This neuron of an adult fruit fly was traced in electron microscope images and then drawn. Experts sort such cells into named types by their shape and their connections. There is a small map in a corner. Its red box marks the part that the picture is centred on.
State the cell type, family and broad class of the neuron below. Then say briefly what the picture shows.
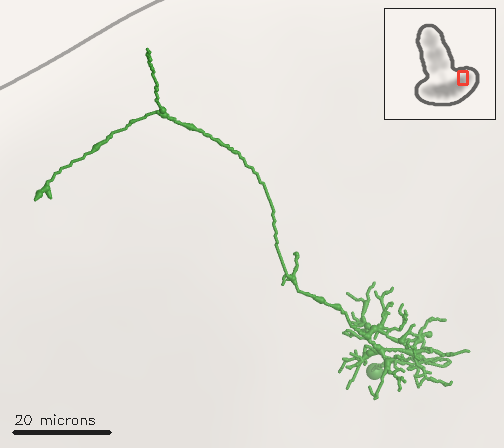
Its cell type is TmY3. The family is TmY. It is an optic-lobe intrinsic neuron. Its cell body lies at the lower right of the picture. By the scale bar it is about 90 microns wide in this view. The picture shows dozens of branch ends.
